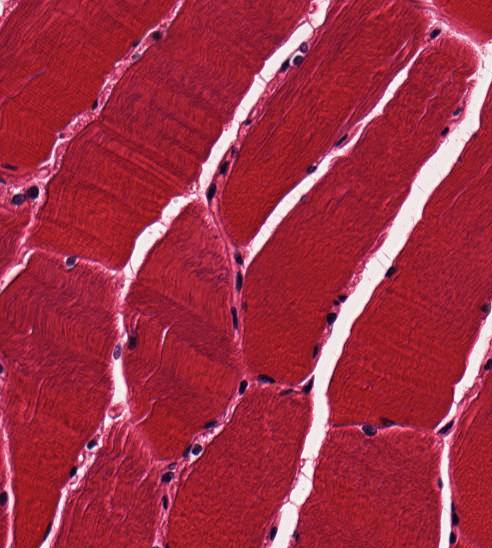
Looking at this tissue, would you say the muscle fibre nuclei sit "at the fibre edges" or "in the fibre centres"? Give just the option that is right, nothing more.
At the fibre edges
